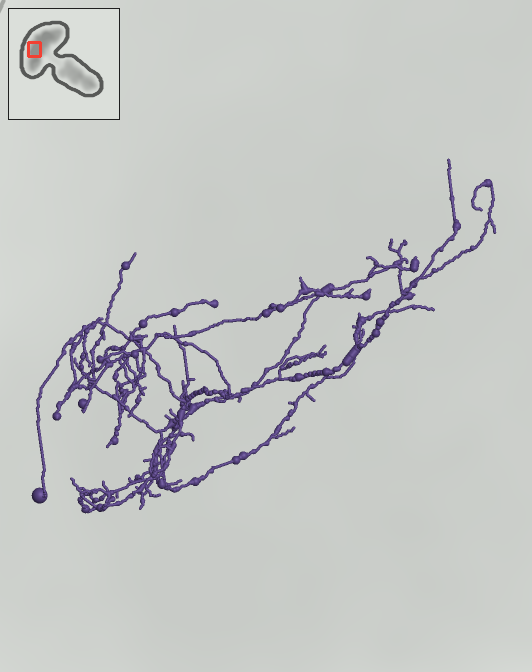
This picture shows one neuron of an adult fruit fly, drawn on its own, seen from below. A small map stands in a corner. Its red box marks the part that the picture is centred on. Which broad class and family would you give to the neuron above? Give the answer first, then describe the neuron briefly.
This is a central-brain intrinsic neuron. The family is hemilineage SLPad1_anterior. It lies in the brain. Its cell body lies at the lower left of the picture. Dozens of branch ends can be seen.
